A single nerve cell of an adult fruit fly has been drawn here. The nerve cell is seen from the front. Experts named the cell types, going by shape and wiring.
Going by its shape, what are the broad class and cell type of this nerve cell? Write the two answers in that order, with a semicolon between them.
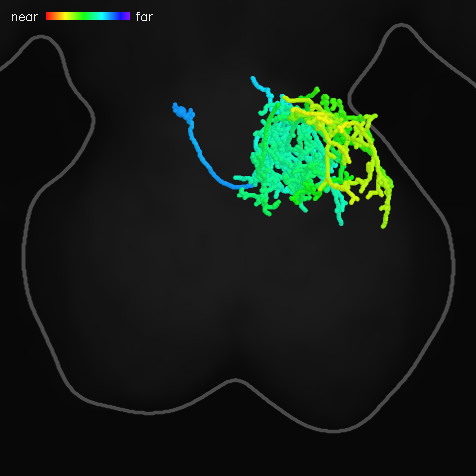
nerve-cord intrinsic neuron; INXXX119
